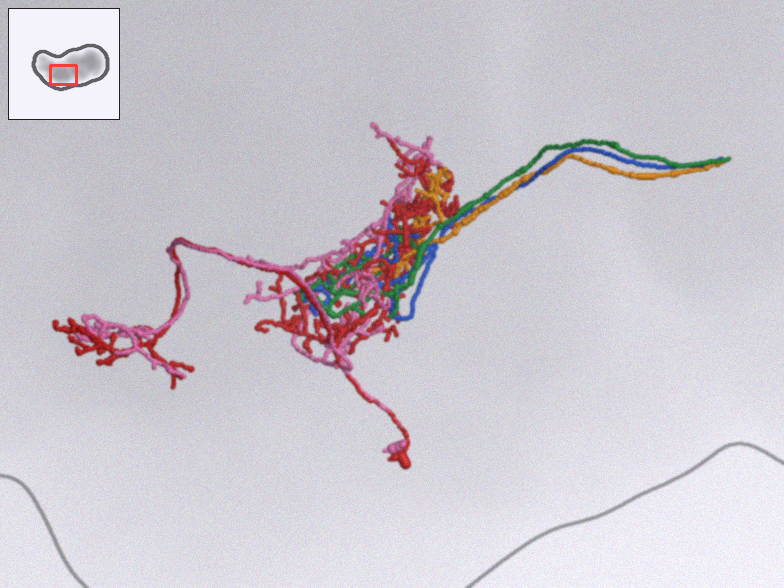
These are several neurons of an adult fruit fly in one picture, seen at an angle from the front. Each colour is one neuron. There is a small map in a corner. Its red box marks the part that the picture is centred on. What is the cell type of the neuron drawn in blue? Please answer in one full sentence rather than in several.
The cell type given to this neuron is SNta18.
